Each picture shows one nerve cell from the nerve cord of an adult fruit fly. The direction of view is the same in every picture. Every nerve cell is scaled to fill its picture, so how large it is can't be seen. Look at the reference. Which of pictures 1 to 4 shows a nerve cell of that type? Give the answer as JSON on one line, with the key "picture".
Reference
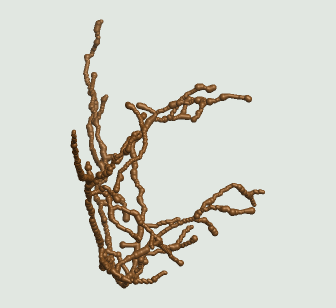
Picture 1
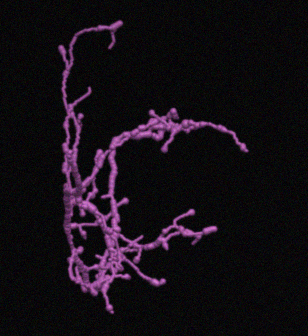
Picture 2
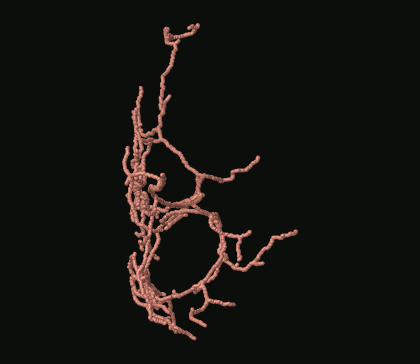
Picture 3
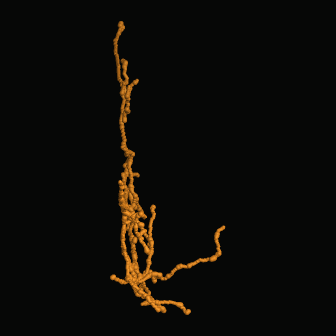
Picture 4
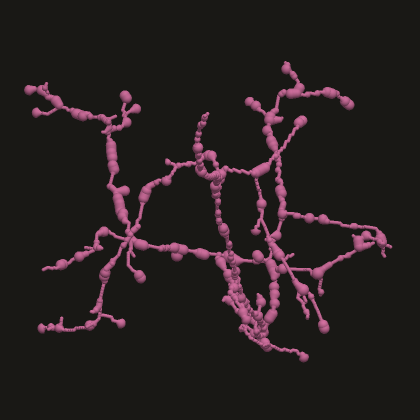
{"picture": 1}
